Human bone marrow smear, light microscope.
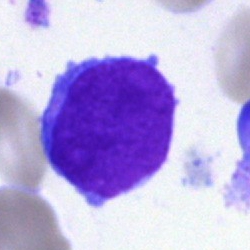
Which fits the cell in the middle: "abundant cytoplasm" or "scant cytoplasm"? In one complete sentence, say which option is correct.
Scant cytoplasm surrounds the nucleus of this cell.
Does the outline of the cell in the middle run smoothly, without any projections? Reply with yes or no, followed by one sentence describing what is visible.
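No. Small blunt blebs protrude from the cell's upper edge.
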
